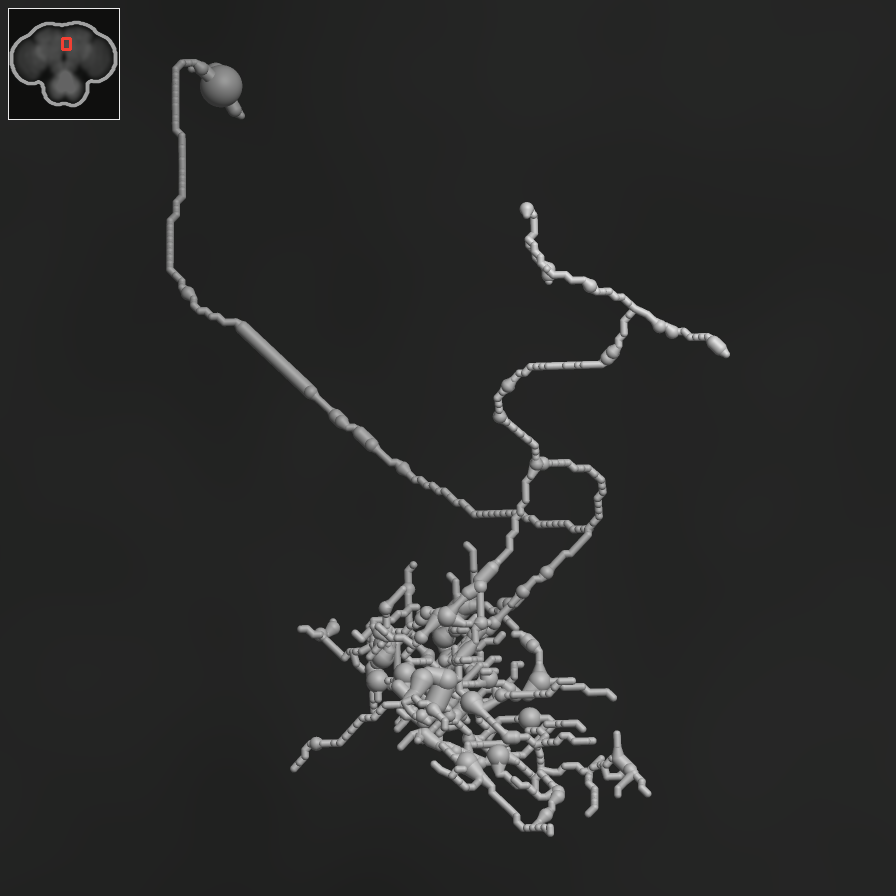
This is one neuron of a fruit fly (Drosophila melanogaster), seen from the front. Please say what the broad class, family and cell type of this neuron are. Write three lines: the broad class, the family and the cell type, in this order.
central-brain intrinsic neuron
class CX
FC1B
